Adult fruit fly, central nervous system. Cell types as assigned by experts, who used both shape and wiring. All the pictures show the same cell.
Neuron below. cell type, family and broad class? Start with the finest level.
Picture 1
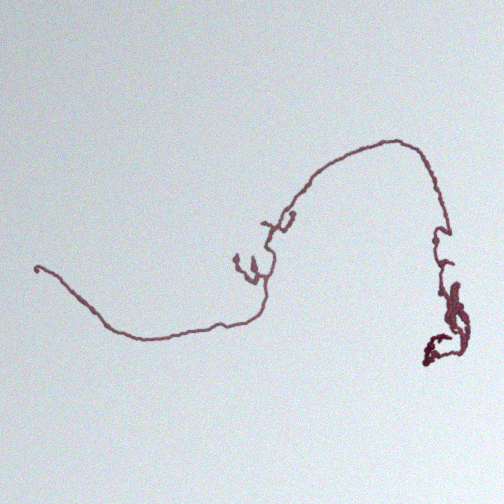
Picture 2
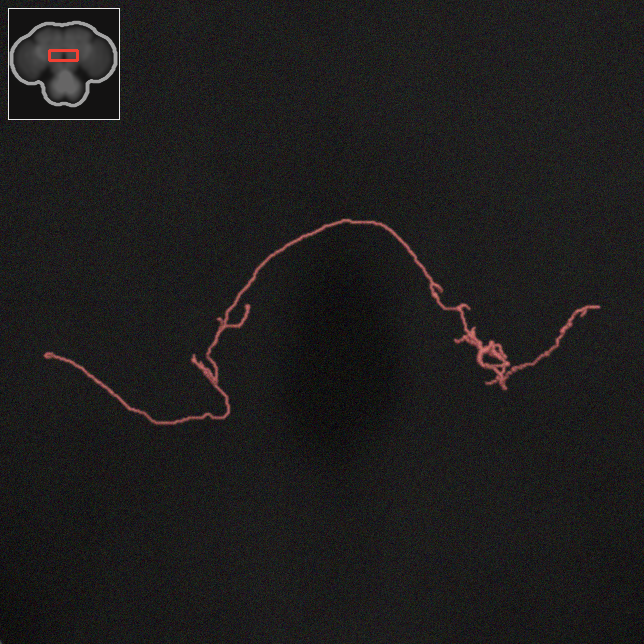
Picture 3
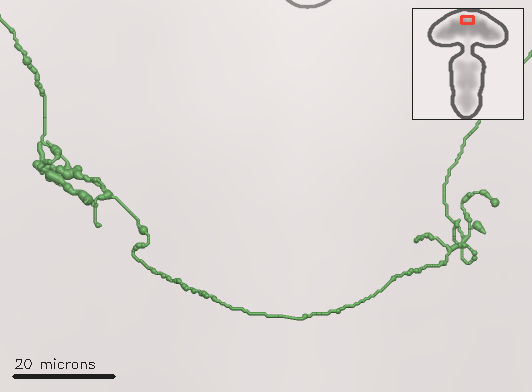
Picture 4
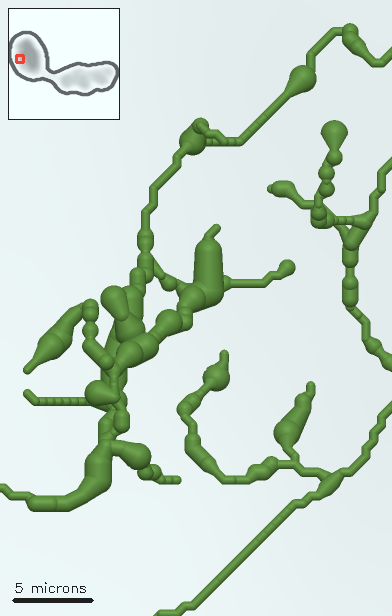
ORN_VM6v; class olfactory; sensory neuron entering the brain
